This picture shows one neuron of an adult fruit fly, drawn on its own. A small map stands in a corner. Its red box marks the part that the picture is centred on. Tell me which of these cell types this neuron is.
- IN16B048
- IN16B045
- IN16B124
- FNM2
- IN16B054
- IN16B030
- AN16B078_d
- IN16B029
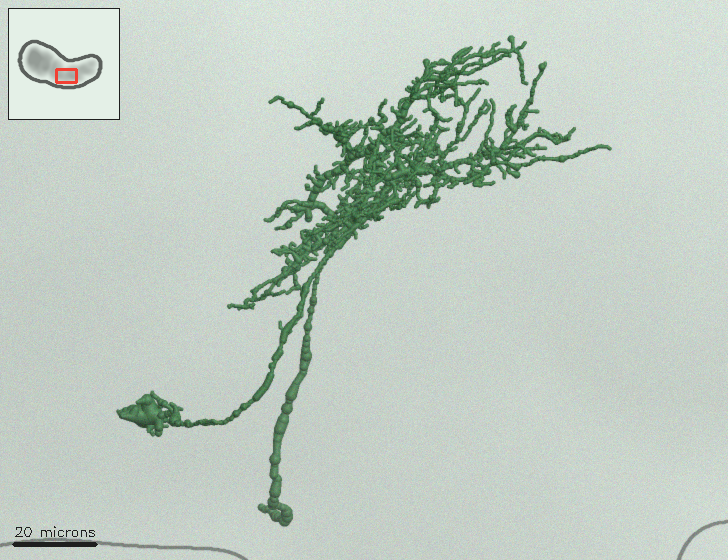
FNM2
